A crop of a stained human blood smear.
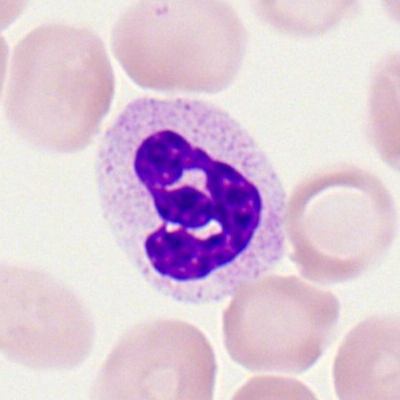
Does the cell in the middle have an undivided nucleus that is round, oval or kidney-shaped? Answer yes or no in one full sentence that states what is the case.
No, the nucleus has been divided into two or more segments.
